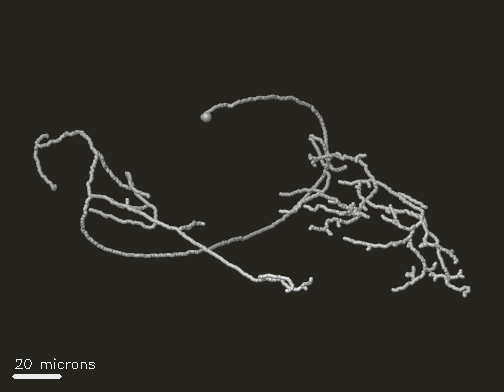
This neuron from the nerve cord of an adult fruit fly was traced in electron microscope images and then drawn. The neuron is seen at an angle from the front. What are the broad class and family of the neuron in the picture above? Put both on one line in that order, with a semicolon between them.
nerve-cord intrinsic neuron; hemilineage 19B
